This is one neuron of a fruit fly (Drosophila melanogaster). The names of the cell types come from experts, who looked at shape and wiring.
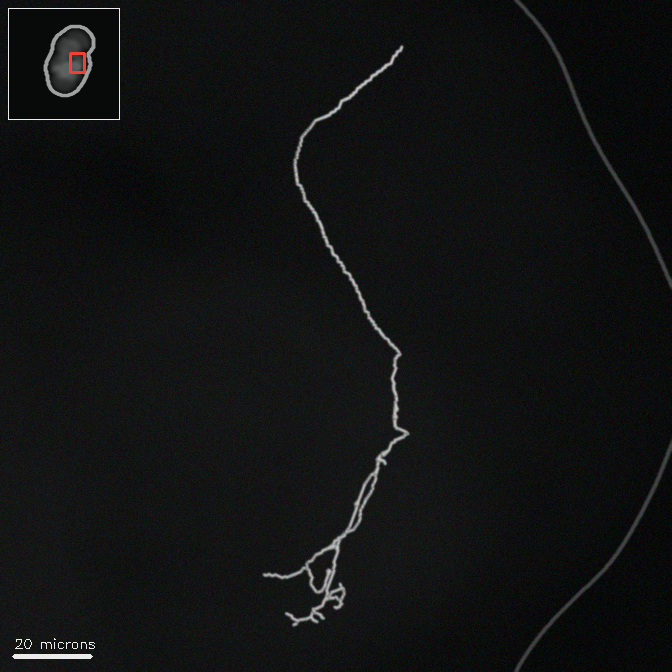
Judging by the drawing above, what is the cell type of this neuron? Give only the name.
WG1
